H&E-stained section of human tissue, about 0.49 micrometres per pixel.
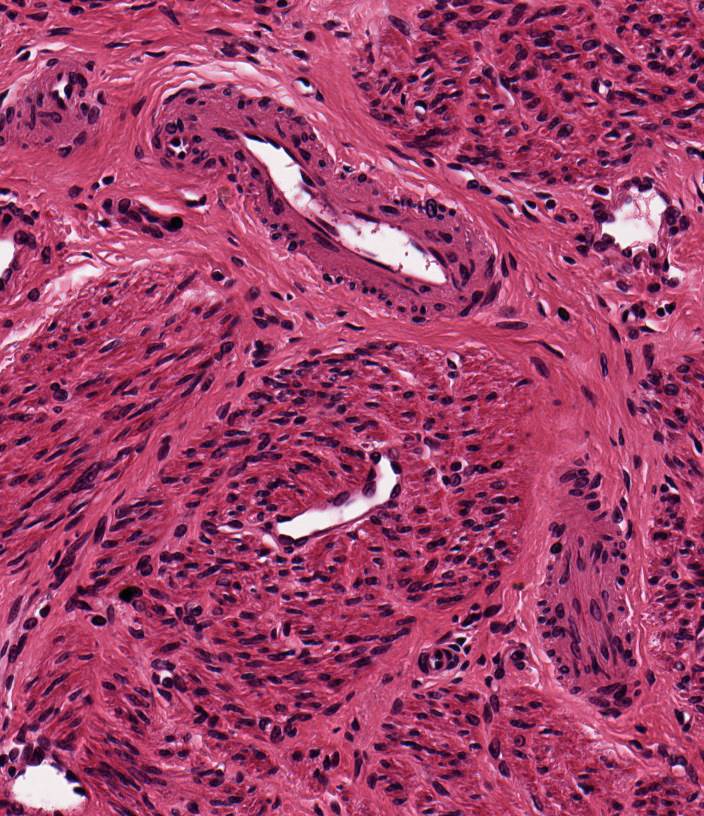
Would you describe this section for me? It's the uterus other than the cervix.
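The field consists of densely cellular clusters of spindle cells separated by paler pink bands of collagenous stroma. At the centre, the spindle cells form a concentric whorl around a small slit-like vessel lumen. Their nuclei are elongated and darkly stained, with blunt to tapered ends. The cytoplasm is pink, and the cell borders are indistinct.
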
